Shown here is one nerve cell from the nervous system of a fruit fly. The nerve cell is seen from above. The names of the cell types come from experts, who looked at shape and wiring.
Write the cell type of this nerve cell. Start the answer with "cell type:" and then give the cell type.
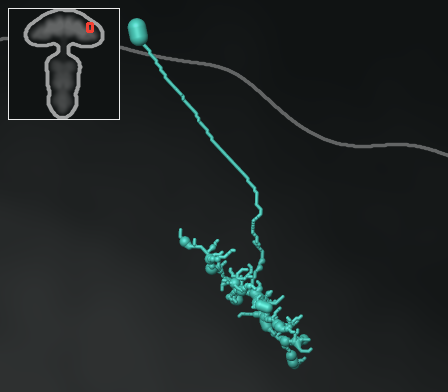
cell type: Dm15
